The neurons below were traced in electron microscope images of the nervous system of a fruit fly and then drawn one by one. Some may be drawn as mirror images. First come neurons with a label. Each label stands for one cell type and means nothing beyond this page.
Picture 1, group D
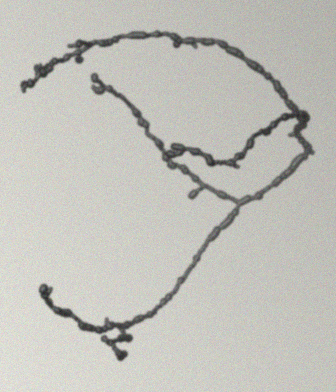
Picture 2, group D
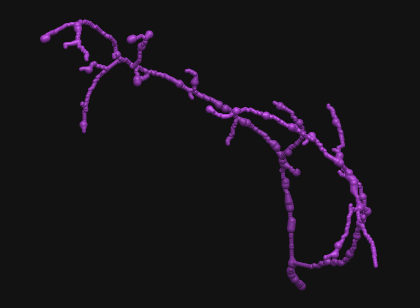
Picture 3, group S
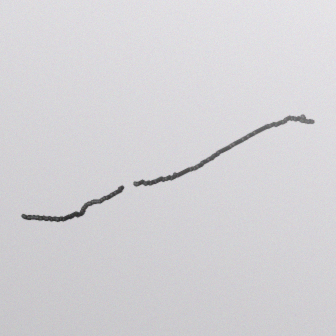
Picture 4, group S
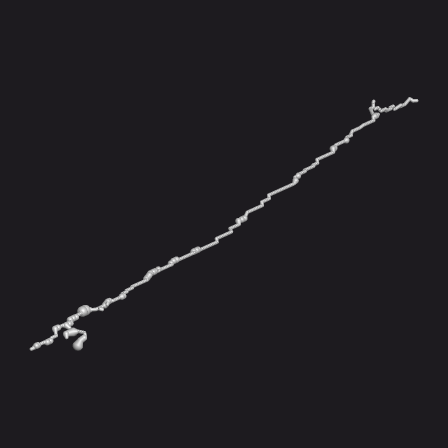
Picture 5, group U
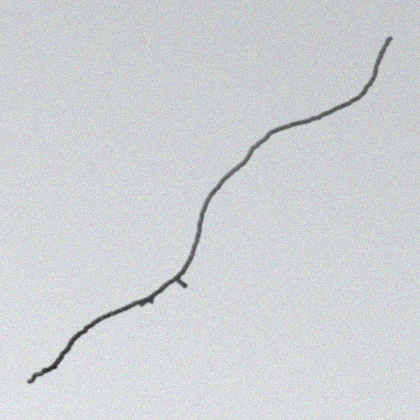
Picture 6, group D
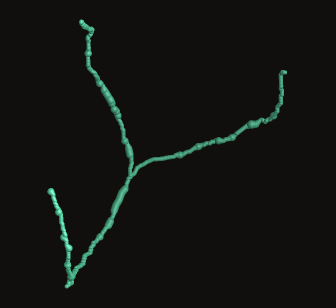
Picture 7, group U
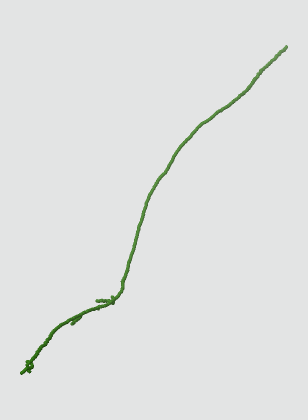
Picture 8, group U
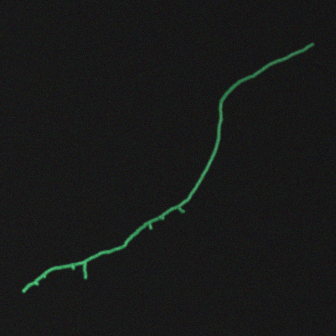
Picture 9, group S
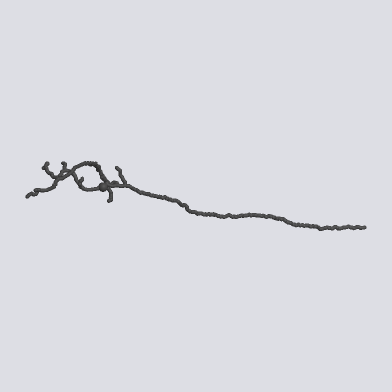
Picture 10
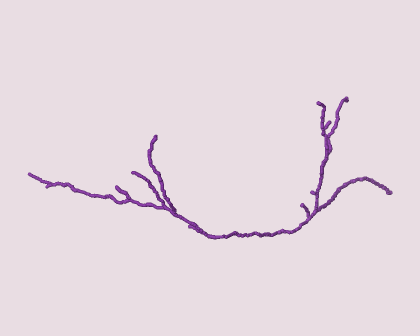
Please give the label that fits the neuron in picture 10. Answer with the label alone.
group D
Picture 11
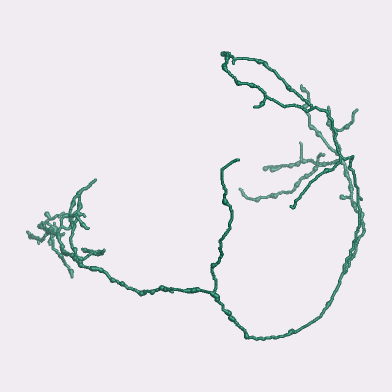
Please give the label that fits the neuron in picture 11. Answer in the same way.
group D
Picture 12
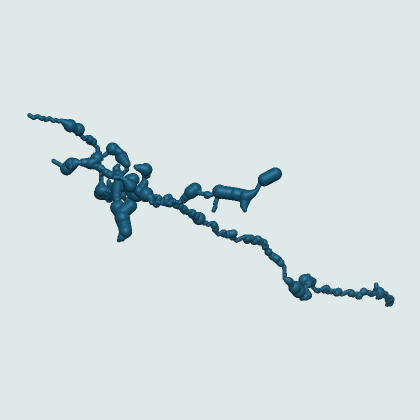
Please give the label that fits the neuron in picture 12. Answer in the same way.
group S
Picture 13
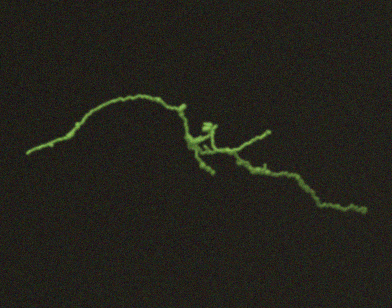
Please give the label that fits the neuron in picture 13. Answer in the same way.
group S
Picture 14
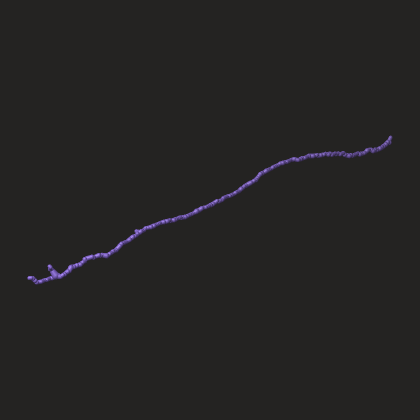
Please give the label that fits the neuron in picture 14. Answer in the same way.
group S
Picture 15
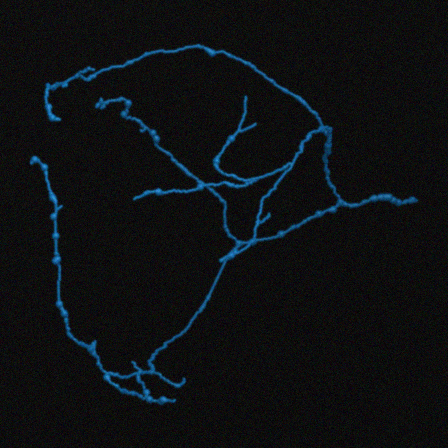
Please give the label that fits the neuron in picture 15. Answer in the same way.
group D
